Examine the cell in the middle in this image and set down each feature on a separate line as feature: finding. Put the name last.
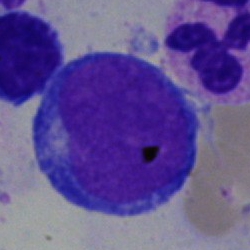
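Position: nucleus off-centre toward the right, so a wider band of cytoplasm is left on the left
Chromatin: finely granular, evenly spread
Cytoplasm colour: deep blue
Pale zone: on the left side of the cytoplasm, beside the nucleus
So, the name: proerythroblast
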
